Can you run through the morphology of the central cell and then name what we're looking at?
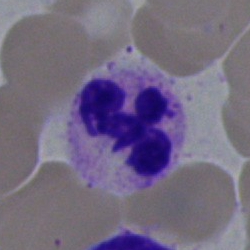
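Looking first at the nucleus, I see it split into several lobes held together by narrow strands. Its chromatin is dense and dark purple. Around it the cytoplasm is plentiful and a pale pinkish-lilac, with fine violet granules scattered through it. So this is a segmented neutrophil.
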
